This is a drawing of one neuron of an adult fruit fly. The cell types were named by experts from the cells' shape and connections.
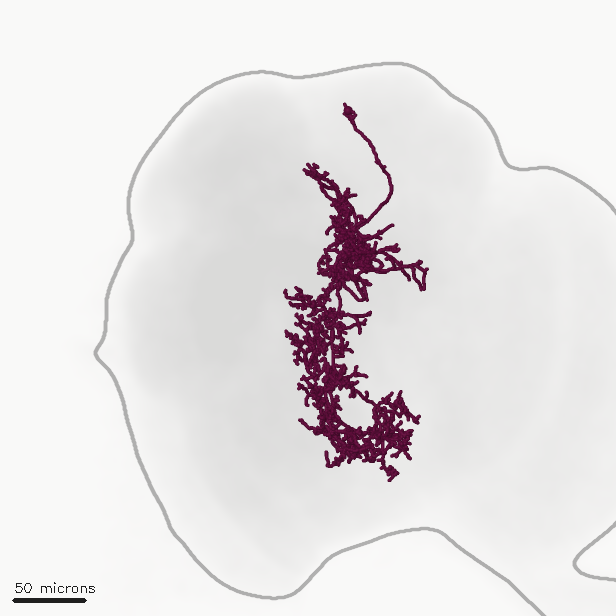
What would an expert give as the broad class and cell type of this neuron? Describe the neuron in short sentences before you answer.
Its cell body lies at the top of the picture. From top to bottom in the picture it spans about 250 microns. The picture shows dozens of branch ends. This is a central-brain intrinsic neuron. The cell type is VES053.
